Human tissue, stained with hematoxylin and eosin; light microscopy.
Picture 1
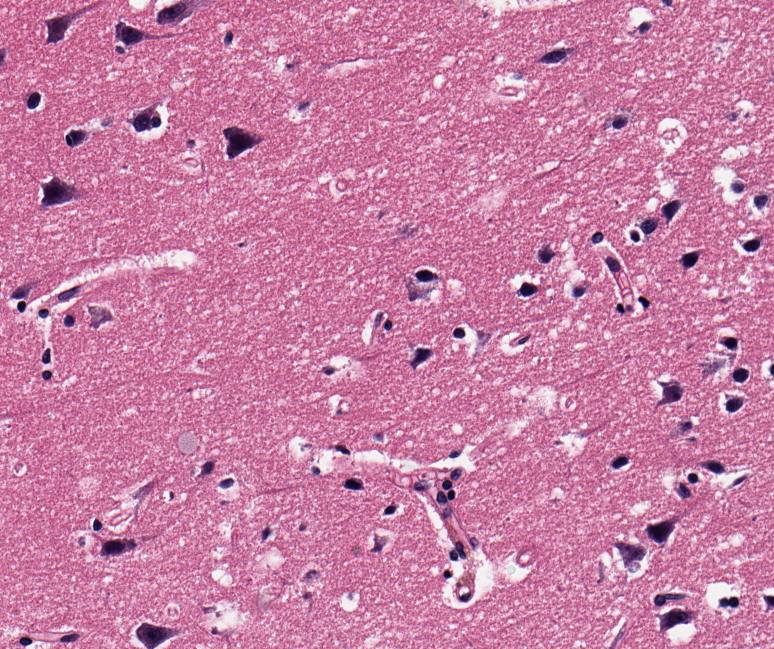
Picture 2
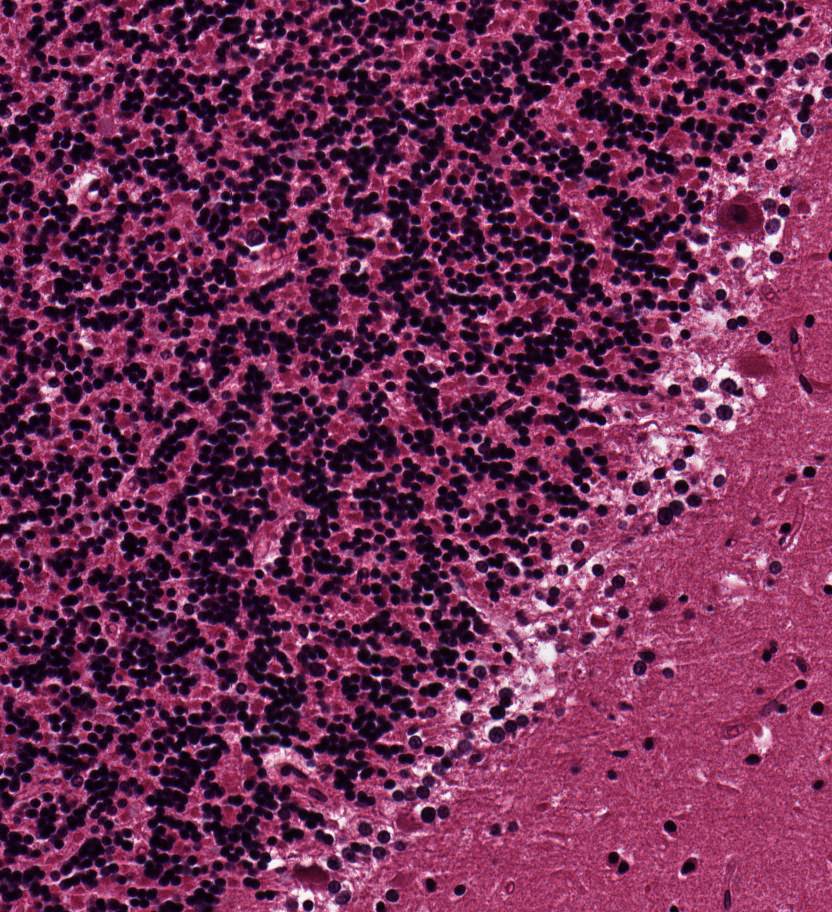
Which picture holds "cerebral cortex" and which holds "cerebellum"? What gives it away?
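Picture 1: cerebral cortex. Picture 2: cerebellum. The cerebral cortex is a continuous pink fibrillary neuropil with scattered cells, lacking epithelium, glands or fat. Its neurons have angular, triangular, dark purple cell bodies, the largest at upper left, several tapering at one corner into a single stout process. Small round dark glial nuclei lie scattered throughout, more crowded toward the right. The cerebellum, by contrast, is divided by a diagonal boundary from upper right to lower left into a densely cellular upper-left zone and a pale, sparsely cellular lower-right zone. The upper-left zone is packed with small, round, darkly staining nuclei with very little cytoplasm, interrupted by small irregular pink islands free of nuclei. A few large neurons with abundant pink cytoplasm lie singly and widely spaced along the boundary toward the upper right.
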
